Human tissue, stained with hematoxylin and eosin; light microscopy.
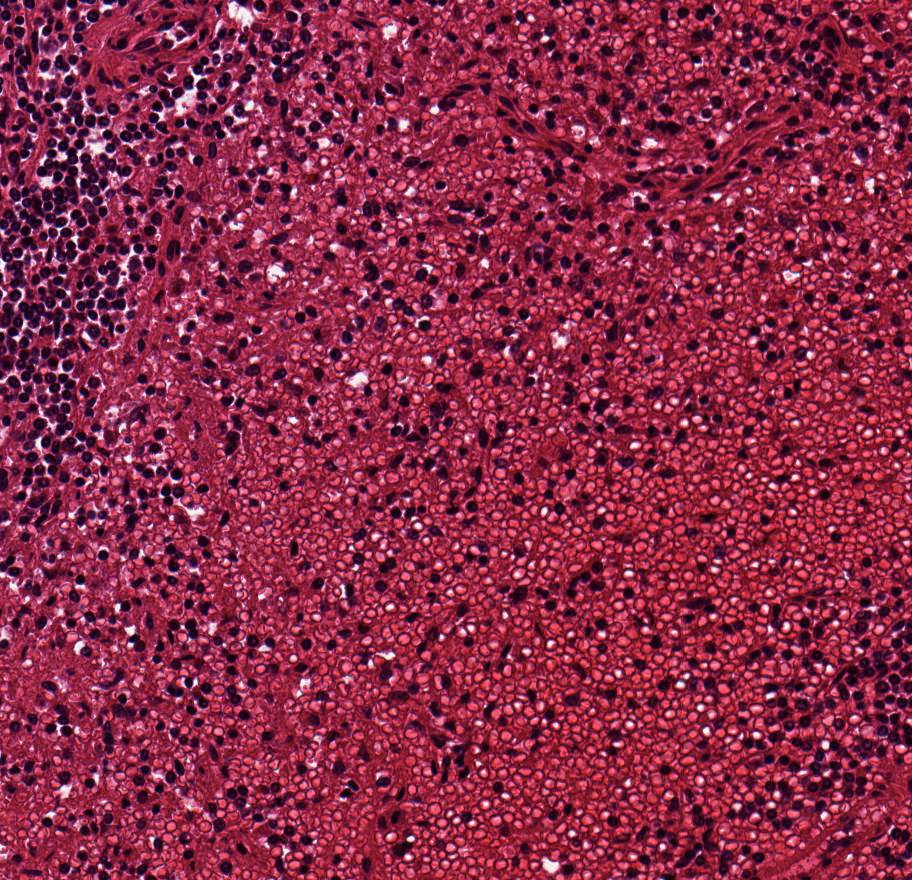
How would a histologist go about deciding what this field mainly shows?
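Red pulp of the spleen is the tissue here. Check one: closely packed red blood cells fill most of the field, especially the centre and right, as small round eosinophilic discs, many with a paler centre.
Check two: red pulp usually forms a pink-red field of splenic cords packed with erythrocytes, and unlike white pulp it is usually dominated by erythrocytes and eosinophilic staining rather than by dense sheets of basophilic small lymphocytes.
Noted as well: a dense cluster of lymphocytes with small round dark nuclei and scant cytoplasm lies at the upper left edge.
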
